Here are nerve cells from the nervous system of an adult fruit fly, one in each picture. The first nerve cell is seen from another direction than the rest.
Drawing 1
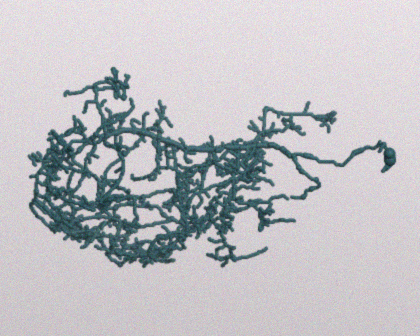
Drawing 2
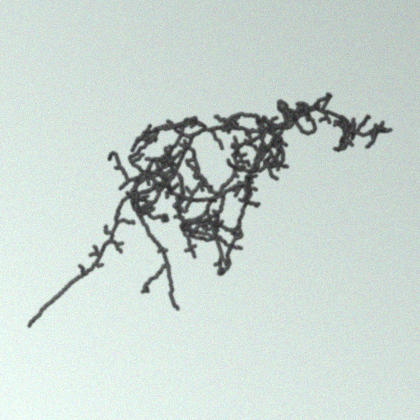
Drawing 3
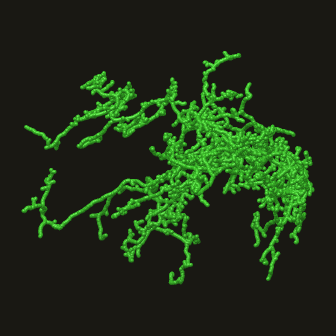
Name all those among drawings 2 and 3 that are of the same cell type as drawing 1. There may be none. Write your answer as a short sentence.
Drawing 3 is of the same cell type.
